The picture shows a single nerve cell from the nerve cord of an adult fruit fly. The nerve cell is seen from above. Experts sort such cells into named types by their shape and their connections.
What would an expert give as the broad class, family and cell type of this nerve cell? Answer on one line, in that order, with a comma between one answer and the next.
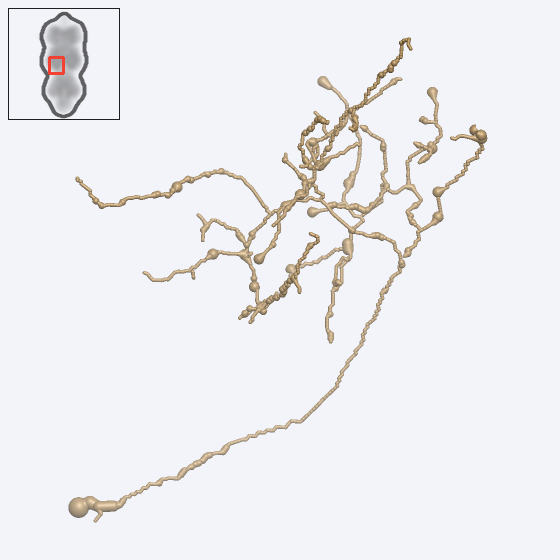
nerve-cord intrinsic neuron, hemilineage 01B, IN01B079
